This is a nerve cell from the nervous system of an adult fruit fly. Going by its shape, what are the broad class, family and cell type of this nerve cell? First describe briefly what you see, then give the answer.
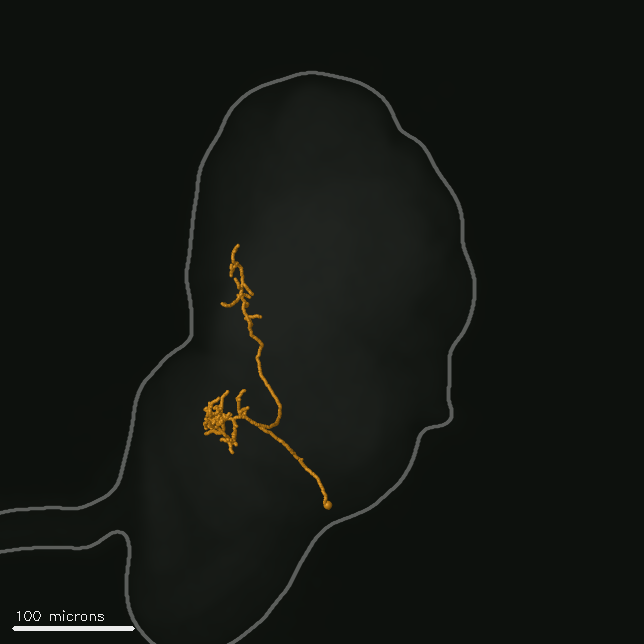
The cell body can be seen at the bottom of the picture. From top to bottom in the picture it spans about 200 microns. This is a central-brain intrinsic neuron. Its family is hemilineage MX7. It is of cell type GNG616.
